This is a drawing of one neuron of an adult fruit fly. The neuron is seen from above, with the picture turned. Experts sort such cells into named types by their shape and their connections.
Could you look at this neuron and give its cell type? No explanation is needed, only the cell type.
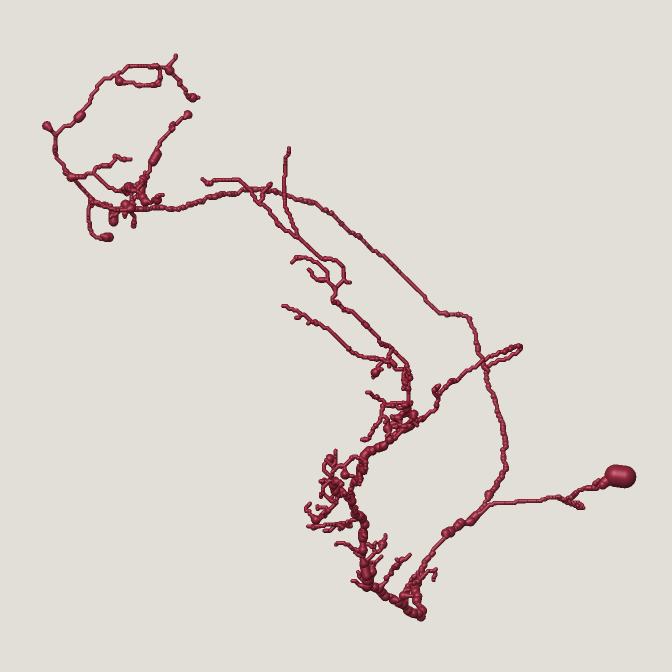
LAL148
